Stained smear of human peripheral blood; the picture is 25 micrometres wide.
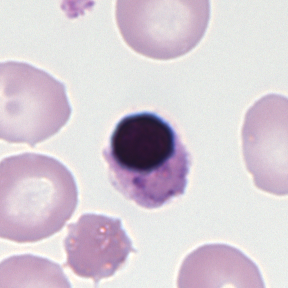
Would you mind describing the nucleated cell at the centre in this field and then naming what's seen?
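No nucleolus is visible in the nucleus, whose edge is smooth and free of clefts or indentations. A few small dark purple specks sit in the lower cytoplasm. The cytoplasmic outline is uneven and slightly ragged, most clearly at the lower left. It is a normoblast.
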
